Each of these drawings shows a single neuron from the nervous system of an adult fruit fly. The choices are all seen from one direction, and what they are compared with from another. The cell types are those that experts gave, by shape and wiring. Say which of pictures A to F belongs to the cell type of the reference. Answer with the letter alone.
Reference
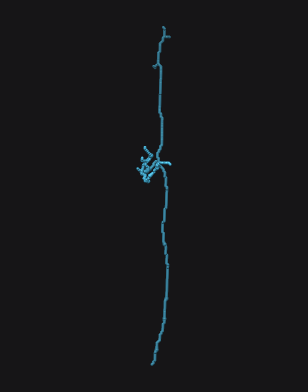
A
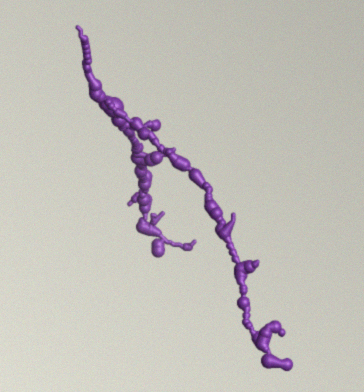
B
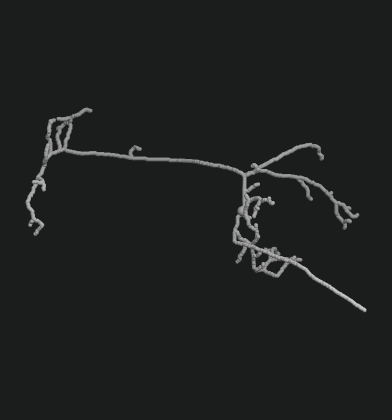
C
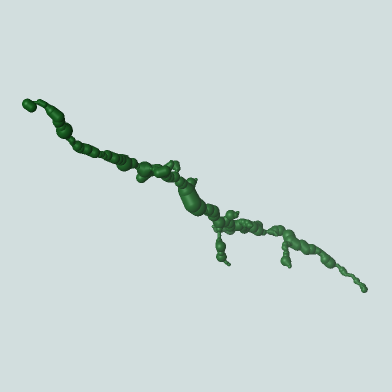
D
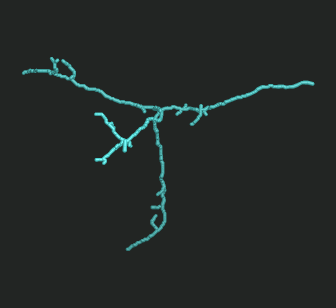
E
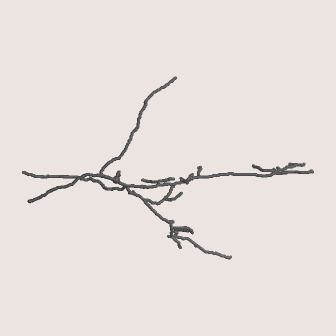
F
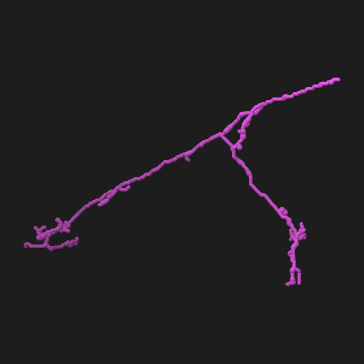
D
